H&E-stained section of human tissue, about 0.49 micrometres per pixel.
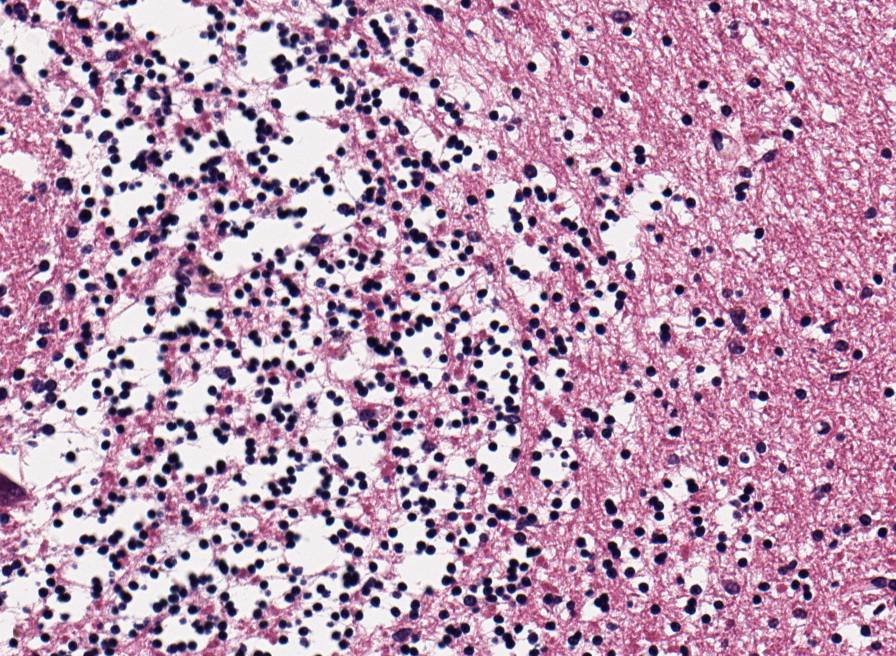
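Cerebellum. A densely nucleated zone at left meets a paler pink, sparsely nucleated zone at right along an irregular border running roughly top to bottom through mid-field. Left-zone cells: small, round, uniformly dark nuclei, scant visible cytoplasm. Right zone: finely fibrillary pink neuropil, scattered small nuclei.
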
